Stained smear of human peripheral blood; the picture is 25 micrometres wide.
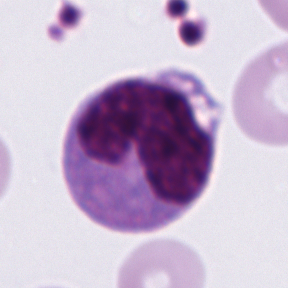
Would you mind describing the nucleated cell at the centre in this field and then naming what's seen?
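The cell outline is round and smooth, becoming ragged only at the upper right. At that upper right edge lies a pale, frayed fringe of cytoplasm containing small clear spaces. The nucleus is folded like a kidney, its notch opening downward into the cytoplasm, and no nucleolus can be seen in it. The nucleated cell at the centre is a monocyte.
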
